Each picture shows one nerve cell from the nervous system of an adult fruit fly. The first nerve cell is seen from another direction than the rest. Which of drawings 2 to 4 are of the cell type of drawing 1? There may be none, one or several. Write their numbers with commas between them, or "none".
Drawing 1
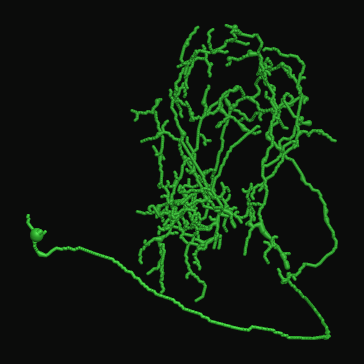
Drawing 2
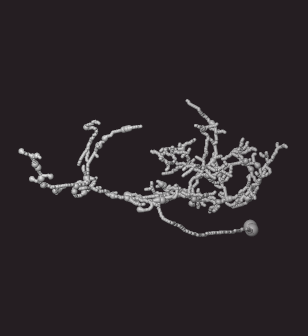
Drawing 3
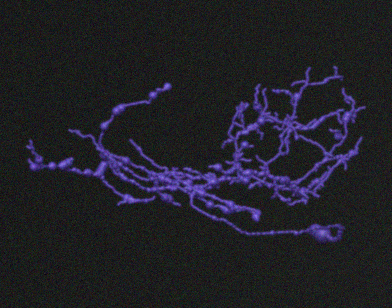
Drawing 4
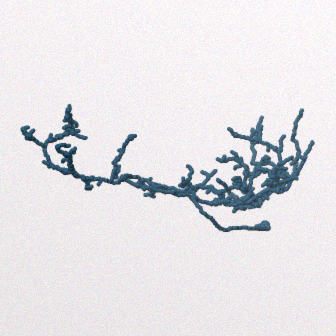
none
